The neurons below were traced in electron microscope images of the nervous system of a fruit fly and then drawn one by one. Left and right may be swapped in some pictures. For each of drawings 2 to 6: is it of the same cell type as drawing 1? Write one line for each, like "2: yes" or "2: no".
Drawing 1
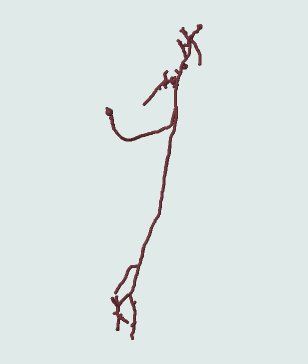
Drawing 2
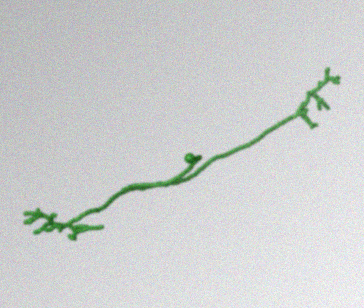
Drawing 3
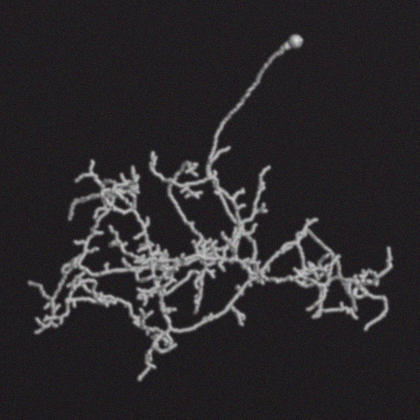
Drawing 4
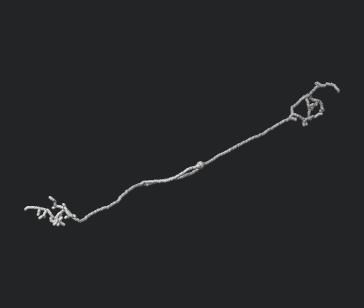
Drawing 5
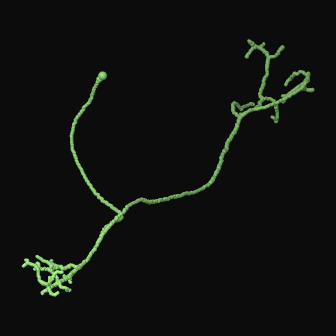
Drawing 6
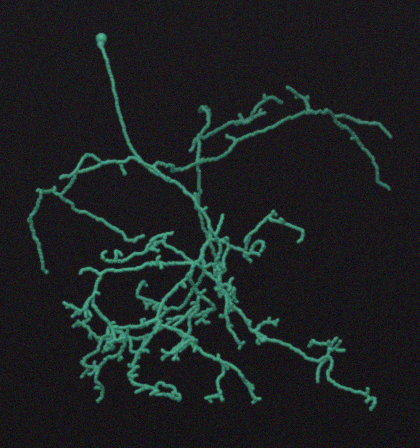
2: yes
3: no
4: yes
5: yes
6: no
